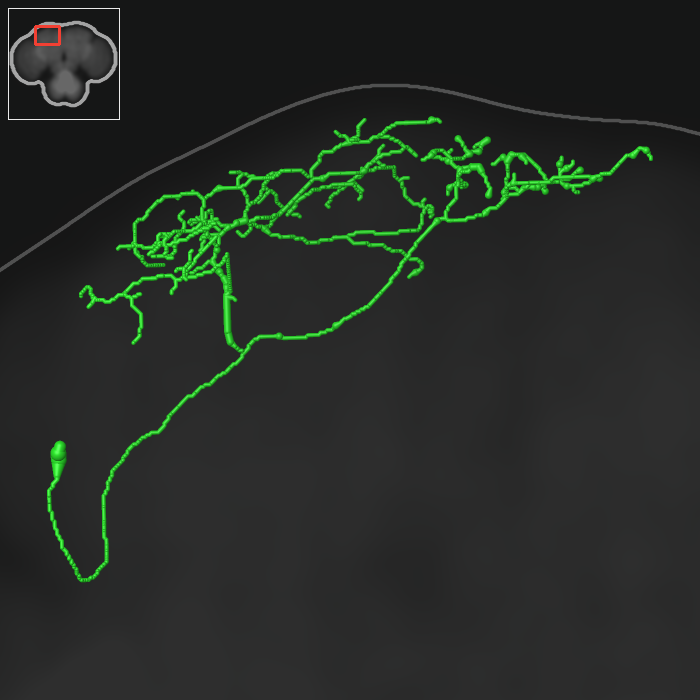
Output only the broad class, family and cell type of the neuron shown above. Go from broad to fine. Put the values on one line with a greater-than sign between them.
central-brain intrinsic neuron > hemilineage SLPal3_and_SLPal4_dorsal > CB1653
